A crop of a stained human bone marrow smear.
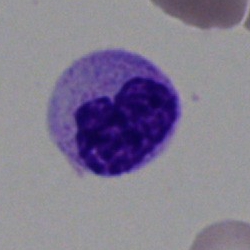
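Band neutrophil; central cell. Nucleus off-centre, toward lower right. Upper nuclear edge notched, giving a folded, lobed look. Chromatin dark, coarsely clumped. Widest cytoplasmic rim at upper left.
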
